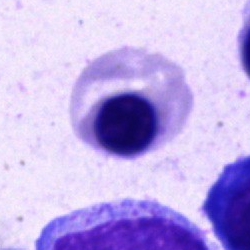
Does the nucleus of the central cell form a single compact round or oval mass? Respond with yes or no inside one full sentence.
Yes, the nucleus of this cell is one compact round or oval mass.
